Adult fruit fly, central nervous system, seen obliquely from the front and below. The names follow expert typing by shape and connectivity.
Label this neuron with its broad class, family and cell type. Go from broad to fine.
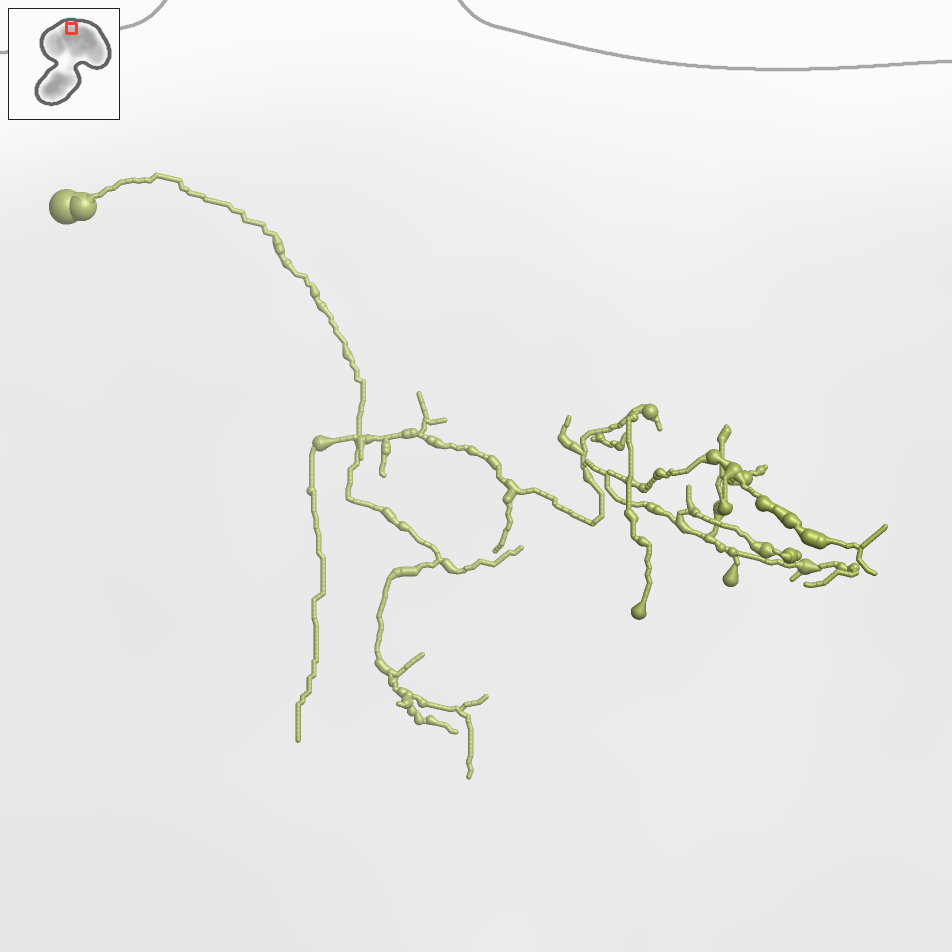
central-brain intrinsic neuron; hemilineage SLPpm2; CB4134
